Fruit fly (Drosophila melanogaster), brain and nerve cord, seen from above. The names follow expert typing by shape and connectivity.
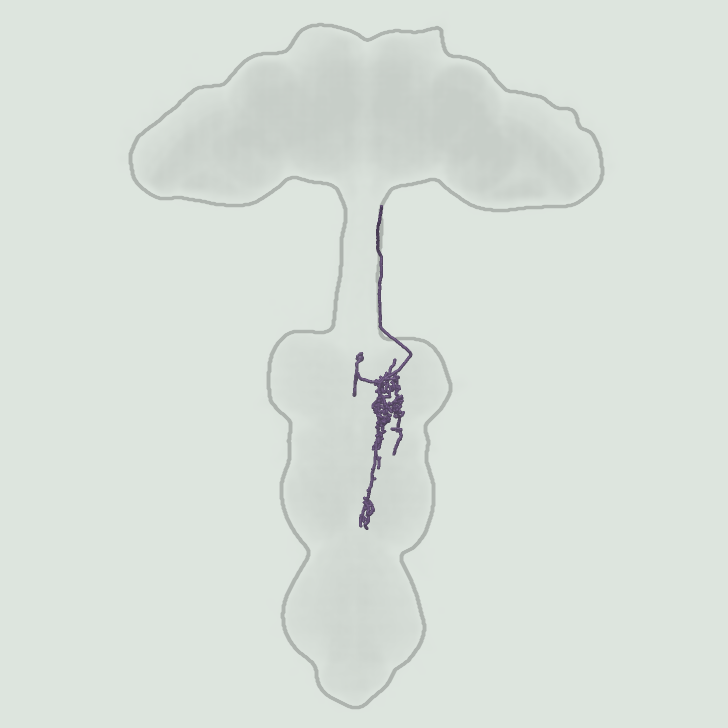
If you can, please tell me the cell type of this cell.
AN02A017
